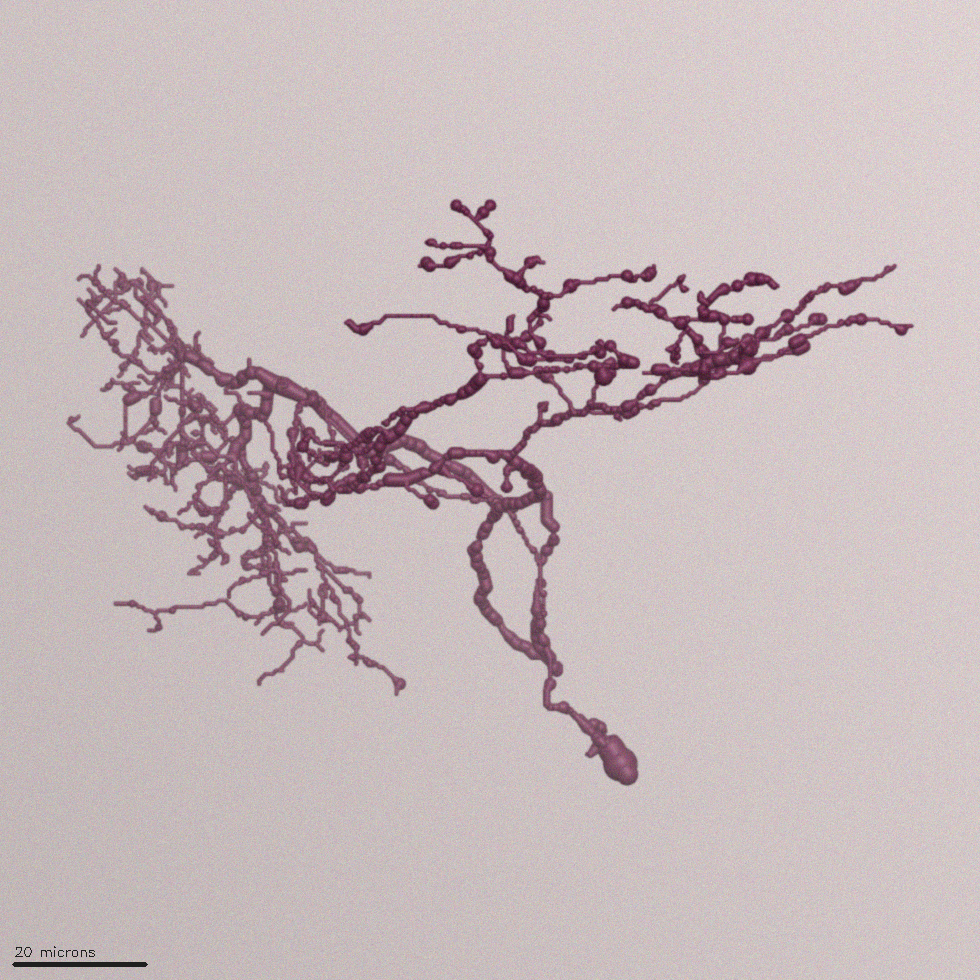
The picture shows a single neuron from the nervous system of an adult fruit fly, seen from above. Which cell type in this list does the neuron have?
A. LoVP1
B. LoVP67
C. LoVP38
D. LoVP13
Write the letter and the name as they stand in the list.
B. LoVP67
